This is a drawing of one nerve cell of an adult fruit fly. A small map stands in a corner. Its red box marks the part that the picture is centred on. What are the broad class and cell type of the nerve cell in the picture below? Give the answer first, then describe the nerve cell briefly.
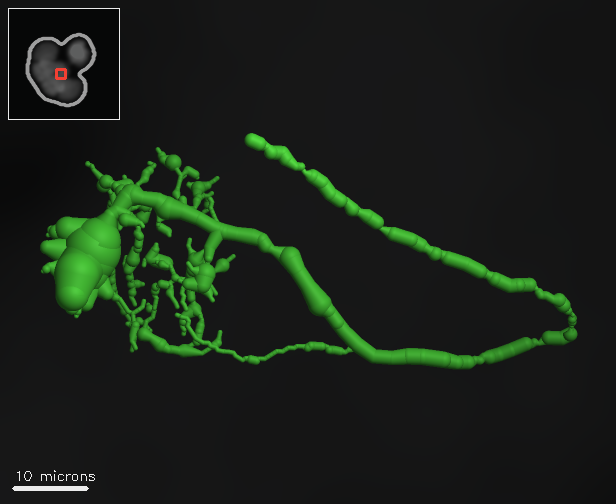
This is a motor neuron of the brain. It is of cell type CEM. The cell body is on the left of the picture. By the scale bar it is about 75 microns wide in this view. Dozens of branch ends can be seen.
